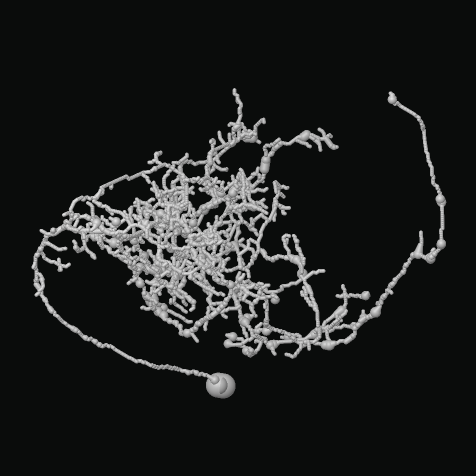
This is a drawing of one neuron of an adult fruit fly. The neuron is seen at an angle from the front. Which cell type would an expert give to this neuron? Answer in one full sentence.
It is to cell type INXXX474 that the neuron belongs.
